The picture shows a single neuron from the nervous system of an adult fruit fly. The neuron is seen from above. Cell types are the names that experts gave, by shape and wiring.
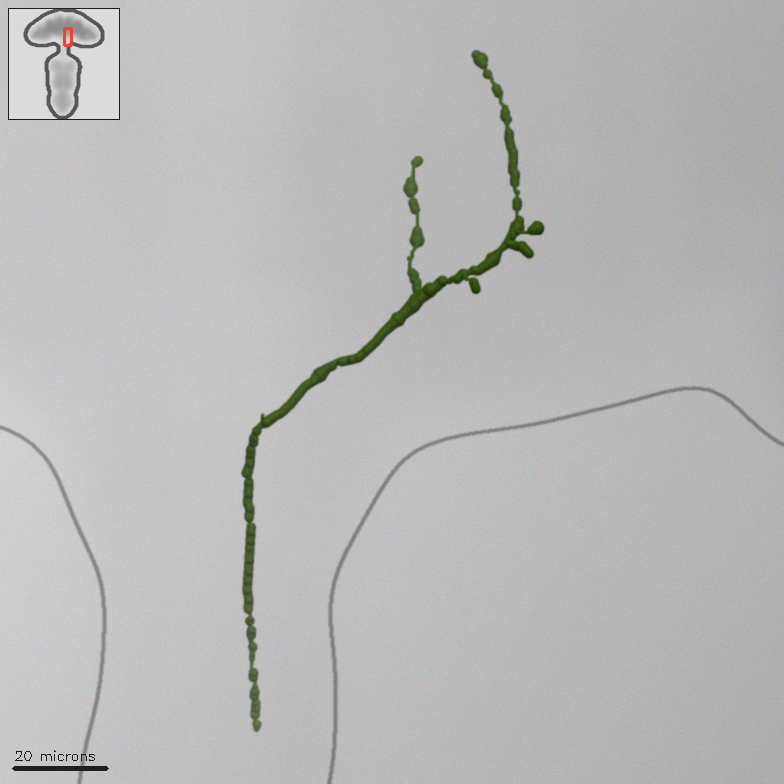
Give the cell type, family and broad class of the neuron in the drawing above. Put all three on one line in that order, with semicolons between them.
AN06B005; hemilineage 06B; ascending neuron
